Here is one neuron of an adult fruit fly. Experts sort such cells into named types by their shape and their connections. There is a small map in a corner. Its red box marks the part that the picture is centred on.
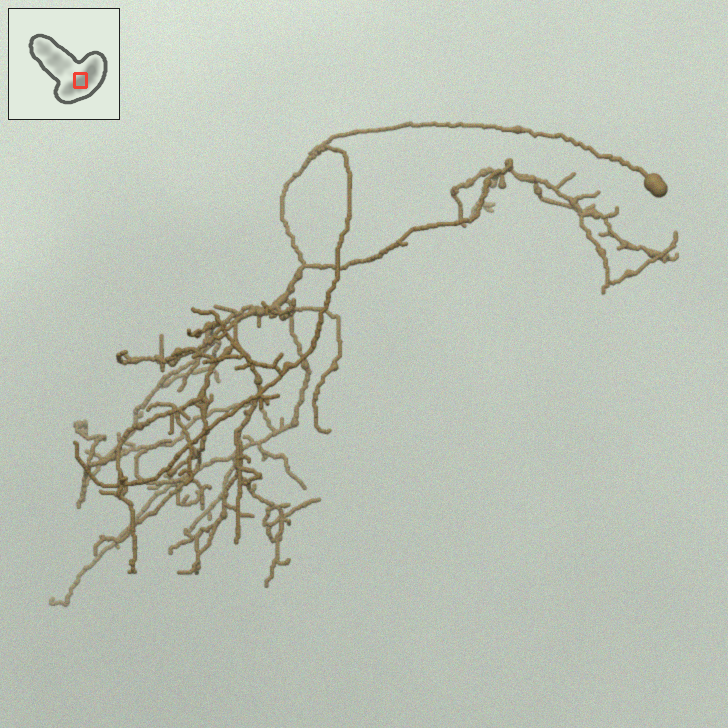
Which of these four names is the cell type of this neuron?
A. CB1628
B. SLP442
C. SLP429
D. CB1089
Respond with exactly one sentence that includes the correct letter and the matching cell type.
Option A gives CB1628 as the cell type of the neuron.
